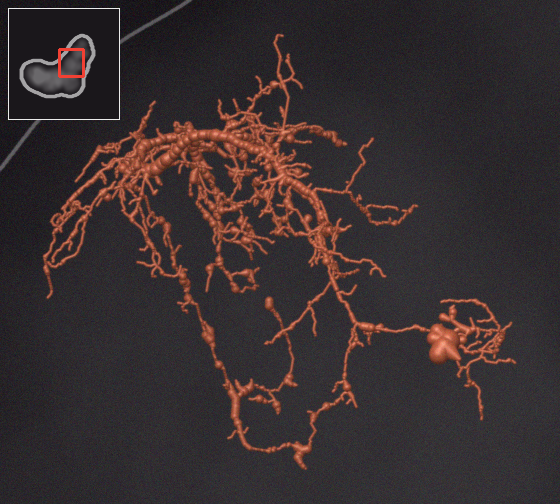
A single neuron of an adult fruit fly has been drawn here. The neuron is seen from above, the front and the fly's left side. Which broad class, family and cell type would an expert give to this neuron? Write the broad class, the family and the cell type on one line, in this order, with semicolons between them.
nerve-cord intrinsic neuron; hemilineage 11A; IN11A048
